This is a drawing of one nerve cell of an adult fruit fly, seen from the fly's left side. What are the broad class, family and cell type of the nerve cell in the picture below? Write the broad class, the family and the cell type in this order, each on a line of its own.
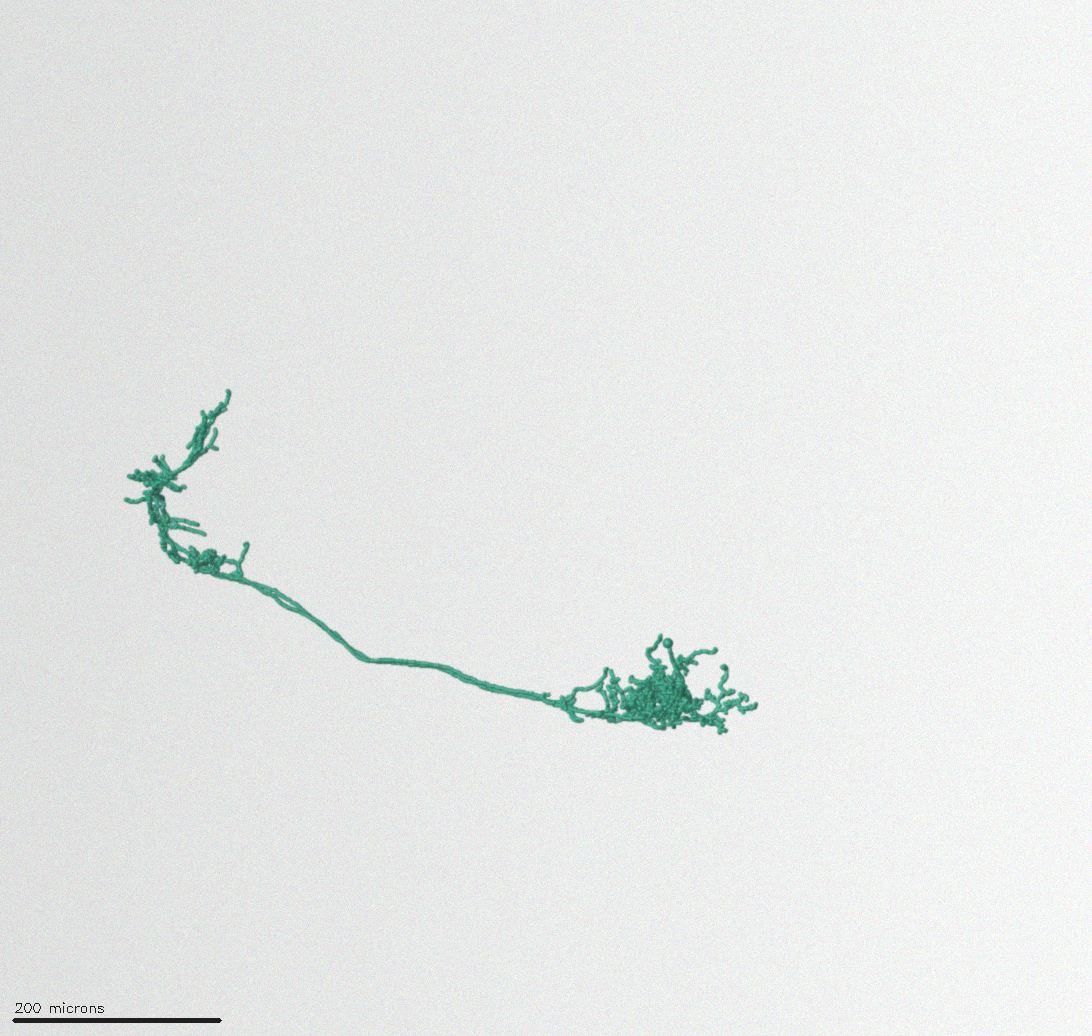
ascending neuron
hemilineage 09B
AN09B024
